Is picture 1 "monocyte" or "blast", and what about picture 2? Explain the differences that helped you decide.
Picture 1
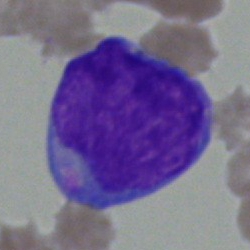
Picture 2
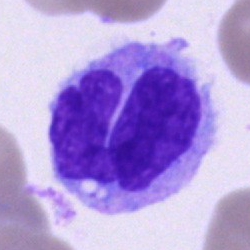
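In this pair, the blast is in picture 1 and the monocyte in picture 2. In the blast, the outline is rounded with a slightly uneven upper edge, and the nucleus occupies most of the cell, leaving a narrow rim of deep blue cytoplasm that is widest at the lower left, where a pale zone lies beside the nucleus. The monocyte is roughly round with a slightly uneven edge; its cytoplasm is pale greyish blue, its chromatin dark purple and somewhat clumped rather than finely even, and no nucleolus is visible.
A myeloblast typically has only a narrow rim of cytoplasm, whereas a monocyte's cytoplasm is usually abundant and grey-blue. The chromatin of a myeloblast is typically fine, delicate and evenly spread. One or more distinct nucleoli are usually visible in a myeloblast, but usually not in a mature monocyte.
Side by side, the two differ in cytoplasm, deep blue and narrow in picture 1 but pale greyish blue in picture 2, while both outlines are somewhat uneven.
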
